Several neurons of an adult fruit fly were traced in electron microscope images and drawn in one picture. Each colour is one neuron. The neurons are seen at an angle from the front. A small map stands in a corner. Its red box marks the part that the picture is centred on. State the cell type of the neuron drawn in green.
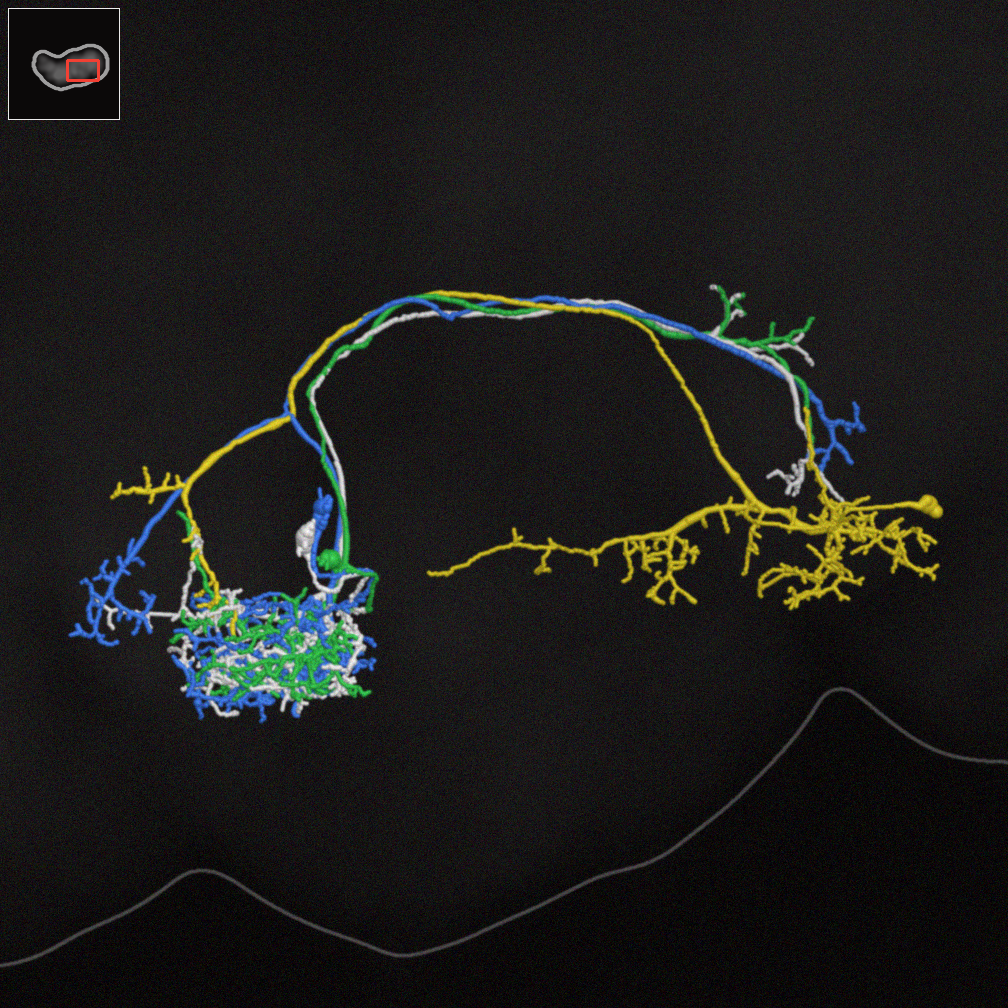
CB1280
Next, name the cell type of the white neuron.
SAD055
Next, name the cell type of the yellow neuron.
CB2664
